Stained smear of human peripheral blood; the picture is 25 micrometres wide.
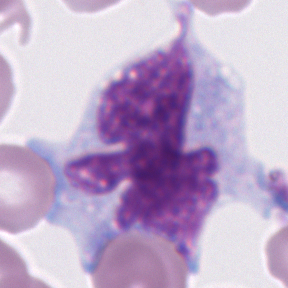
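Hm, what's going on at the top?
A narrow extension of the cell tapers to a point, aiming upward.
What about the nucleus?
Elongated vertically, from near the top of the cell to near the bottom, with finely textured, strand-like chromatin rather than coarse dense clumps.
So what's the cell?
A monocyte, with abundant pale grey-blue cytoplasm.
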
